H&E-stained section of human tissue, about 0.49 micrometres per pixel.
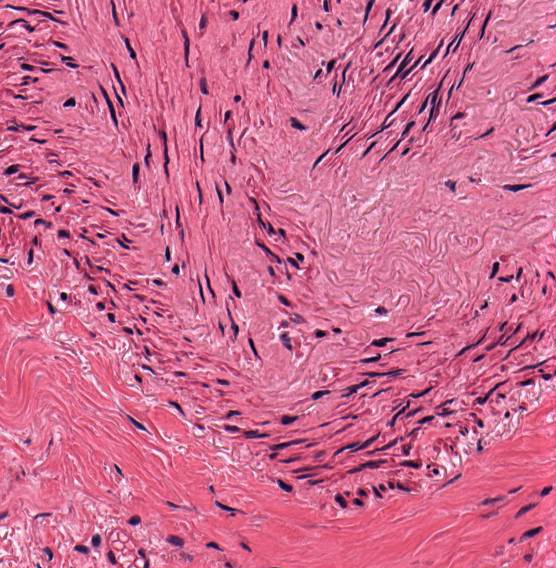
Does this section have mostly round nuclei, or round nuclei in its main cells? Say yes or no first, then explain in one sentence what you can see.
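No. The nuclei are elongated, dark-staining and tapered at both ends.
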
